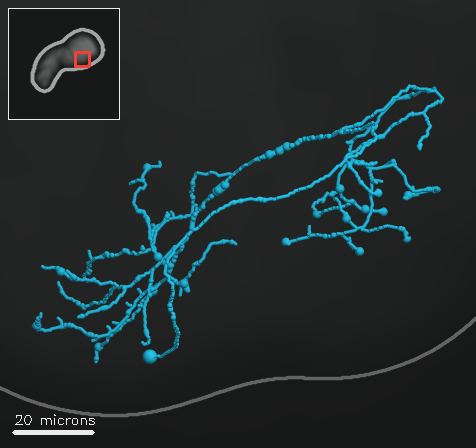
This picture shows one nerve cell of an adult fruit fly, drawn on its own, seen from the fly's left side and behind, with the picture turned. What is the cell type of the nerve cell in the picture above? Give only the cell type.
LHPV5c1_c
